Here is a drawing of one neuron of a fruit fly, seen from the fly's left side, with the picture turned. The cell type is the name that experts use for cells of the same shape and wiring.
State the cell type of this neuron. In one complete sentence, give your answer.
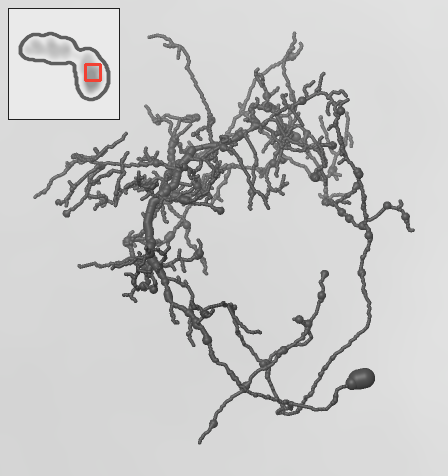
This neuron carries the cell type designation AVLP222.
